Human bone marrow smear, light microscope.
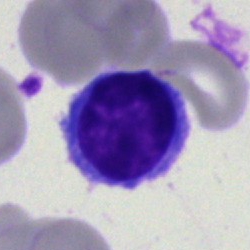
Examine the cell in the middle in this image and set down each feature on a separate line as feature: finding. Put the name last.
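Cytoplasm: thin deep blue rim around nucleus
Granules: none visible
Vacuoles: none seen
Border: slightly ragged, small blunt projections on left side
Name: lymphocyte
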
